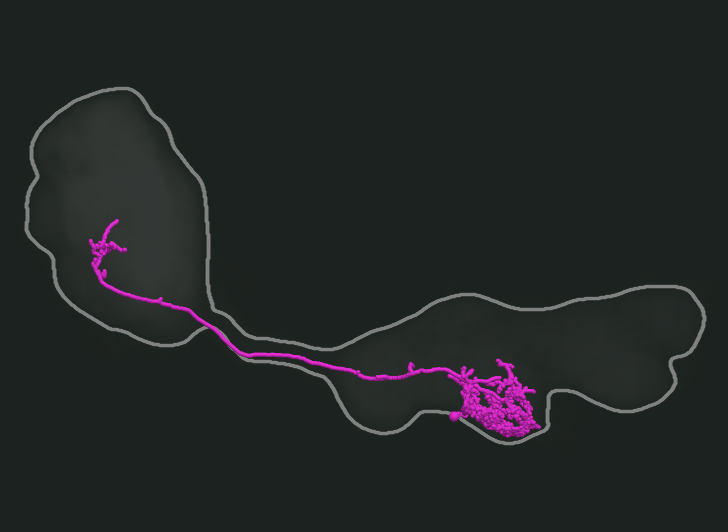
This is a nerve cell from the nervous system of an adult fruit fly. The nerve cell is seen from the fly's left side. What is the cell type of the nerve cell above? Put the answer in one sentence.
The cell type is ANXXX145.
